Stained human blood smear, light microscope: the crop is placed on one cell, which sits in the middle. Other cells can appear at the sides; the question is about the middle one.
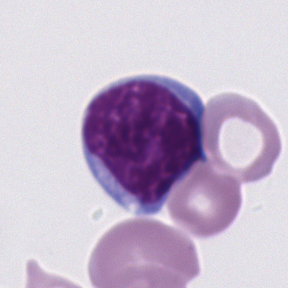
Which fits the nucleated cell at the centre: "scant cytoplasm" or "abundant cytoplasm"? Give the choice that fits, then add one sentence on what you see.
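Scant cytoplasm. The cytoplasm forms a thin rim that is widest at the lower left of the cell.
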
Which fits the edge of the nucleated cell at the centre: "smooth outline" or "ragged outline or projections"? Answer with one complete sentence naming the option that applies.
The outline of this cell is free of projections and smooth.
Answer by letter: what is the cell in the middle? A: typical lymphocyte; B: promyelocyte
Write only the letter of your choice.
A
